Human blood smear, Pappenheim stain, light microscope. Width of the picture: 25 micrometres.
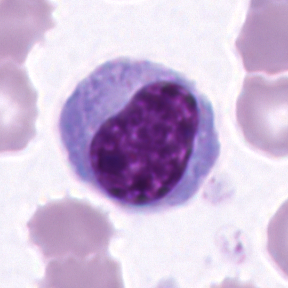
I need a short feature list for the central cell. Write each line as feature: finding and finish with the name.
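Outline: smooth and roughly round
Size: about 14 micrometres across
Nucleus: oval, about 11 by 9 micrometres, set off-centre toward the right
Nuclear share: about 50% of the cell's area
Chromatin: dark purple, coarsely clumped, with paler gaps between the clumps
Cytoplasm: rim widest on the left side
Name: plasma cell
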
